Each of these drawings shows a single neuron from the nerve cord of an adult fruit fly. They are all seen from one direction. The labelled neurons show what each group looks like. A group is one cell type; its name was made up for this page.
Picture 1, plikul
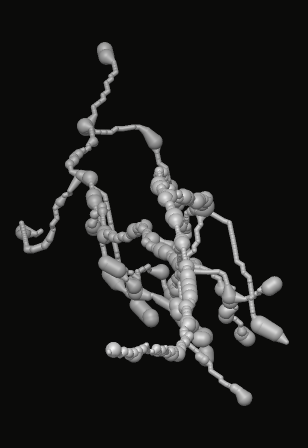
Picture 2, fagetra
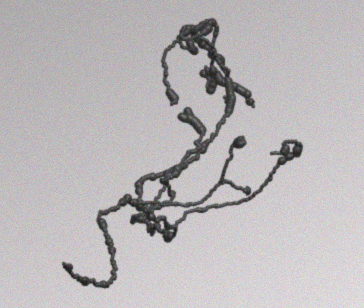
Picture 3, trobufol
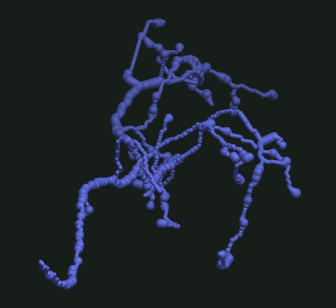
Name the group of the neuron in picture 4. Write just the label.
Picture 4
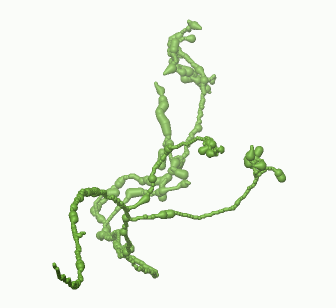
fagetra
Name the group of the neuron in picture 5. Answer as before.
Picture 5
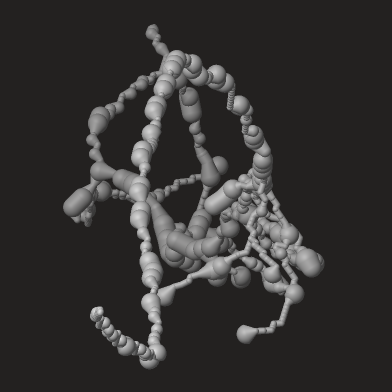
plikul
